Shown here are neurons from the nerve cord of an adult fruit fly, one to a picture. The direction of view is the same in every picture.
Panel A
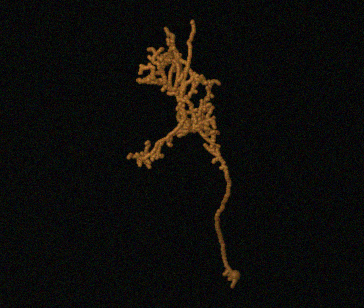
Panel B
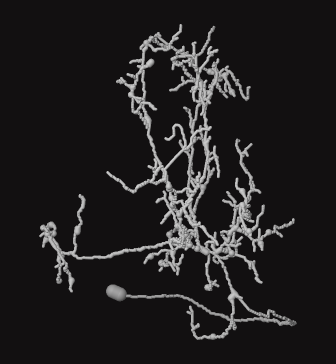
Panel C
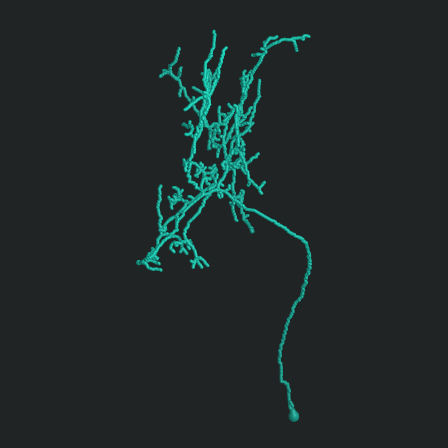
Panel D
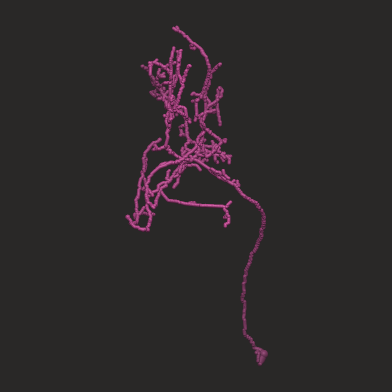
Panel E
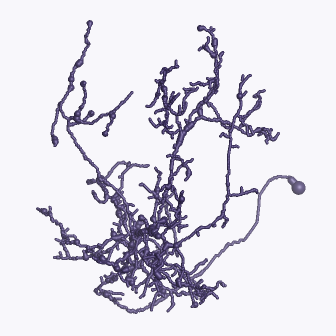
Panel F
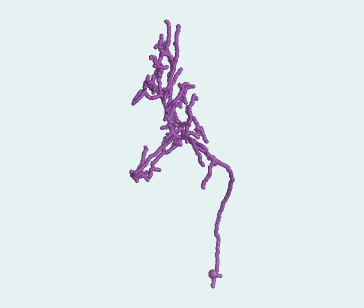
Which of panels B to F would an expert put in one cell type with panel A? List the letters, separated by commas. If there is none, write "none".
C, D, F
